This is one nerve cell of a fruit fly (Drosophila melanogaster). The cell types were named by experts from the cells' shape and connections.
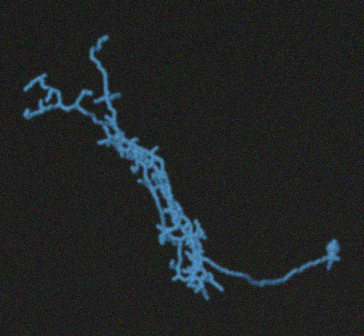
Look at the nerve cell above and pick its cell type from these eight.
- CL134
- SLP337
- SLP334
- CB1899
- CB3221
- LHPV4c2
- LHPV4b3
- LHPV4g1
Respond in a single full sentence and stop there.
The cell type that this nerve cell has is SLP337.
